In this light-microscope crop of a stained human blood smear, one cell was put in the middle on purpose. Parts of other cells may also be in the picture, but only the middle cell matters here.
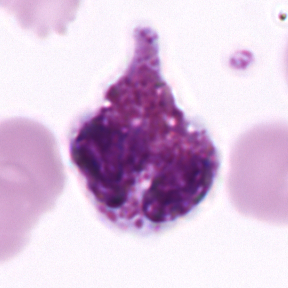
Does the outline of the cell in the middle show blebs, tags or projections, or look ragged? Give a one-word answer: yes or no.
Yes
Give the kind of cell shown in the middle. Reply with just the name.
eosinophil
